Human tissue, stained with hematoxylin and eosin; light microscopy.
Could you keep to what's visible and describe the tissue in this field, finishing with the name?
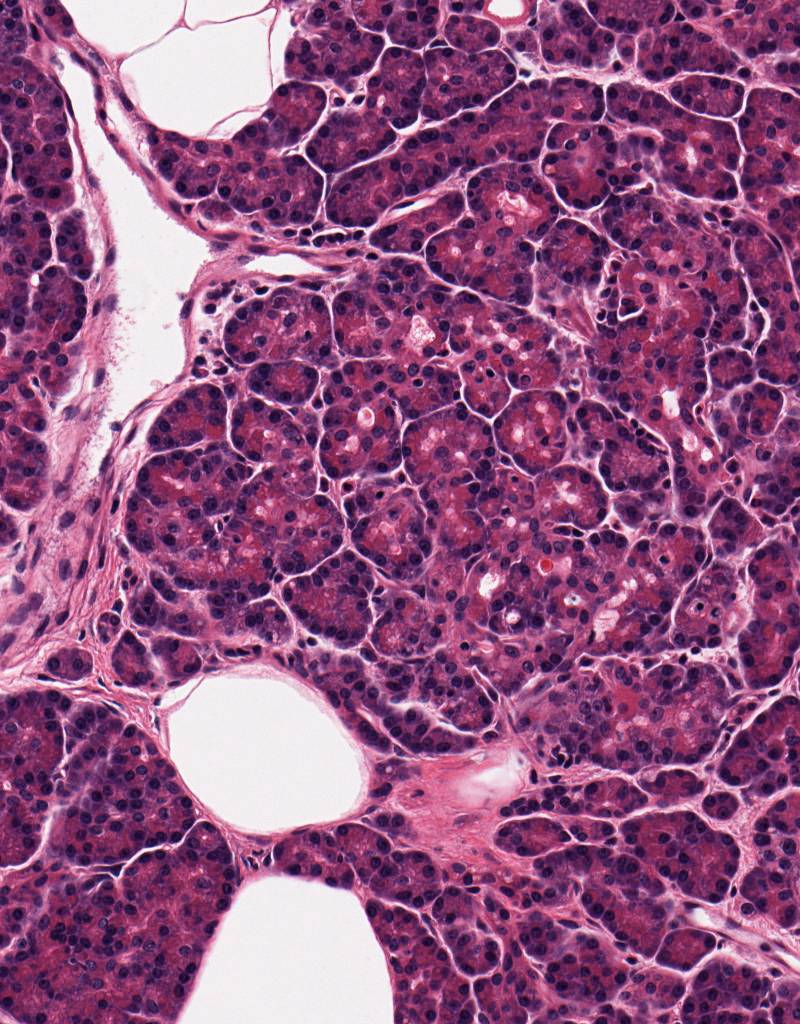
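Lobules of closely packed acini, separated by thin fibrous septa. Each acinus: a small rounded cluster of pyramidal cells, nuclei toward the base, away from the centre. Cytoplasm deeply stained, granular, pink-purple; no pale mucous cells seen. Nuclei round, dark, one per cell. Tissue: pancreas.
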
